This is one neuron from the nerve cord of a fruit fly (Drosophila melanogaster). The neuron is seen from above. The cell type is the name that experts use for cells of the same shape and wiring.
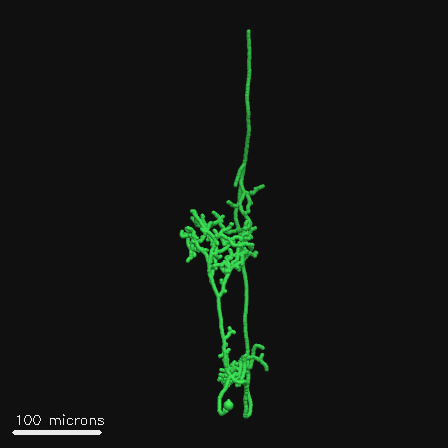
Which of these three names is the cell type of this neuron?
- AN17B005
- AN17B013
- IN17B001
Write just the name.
AN17B013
